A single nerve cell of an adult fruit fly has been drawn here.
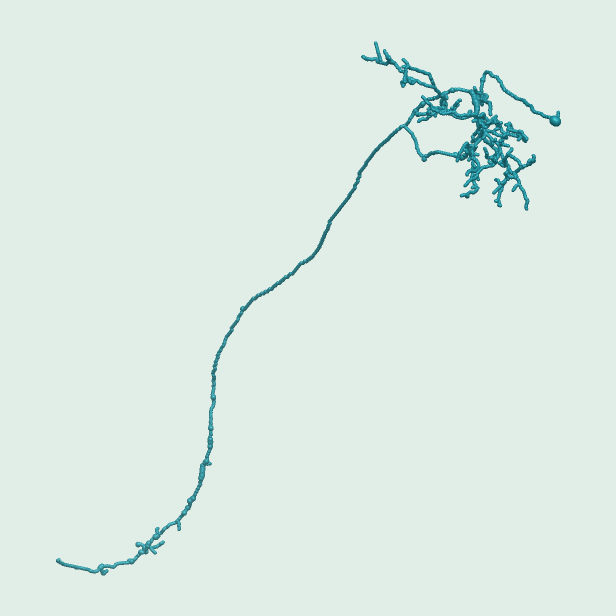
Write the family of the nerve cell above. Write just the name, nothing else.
hemilineage VPNp1_medial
